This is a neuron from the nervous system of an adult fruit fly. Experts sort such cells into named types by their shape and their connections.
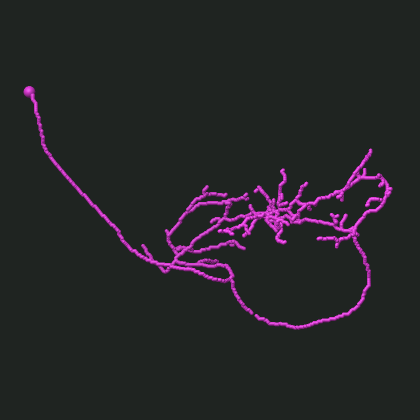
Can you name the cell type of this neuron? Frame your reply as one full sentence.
So far as cell type goes, this neuron is PLP115_a.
